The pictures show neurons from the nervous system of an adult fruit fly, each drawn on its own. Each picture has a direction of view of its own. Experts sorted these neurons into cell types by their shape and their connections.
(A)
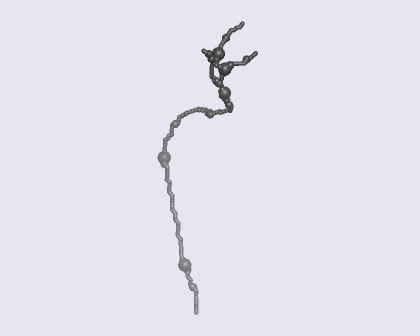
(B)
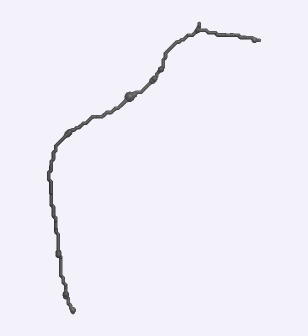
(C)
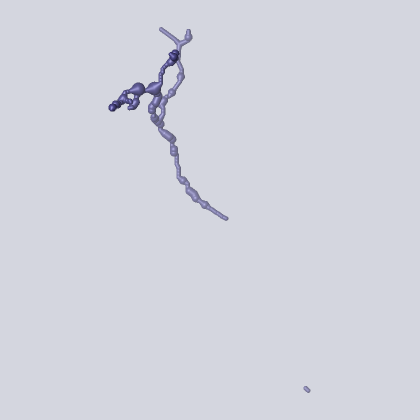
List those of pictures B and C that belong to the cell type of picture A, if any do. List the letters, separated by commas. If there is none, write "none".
B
